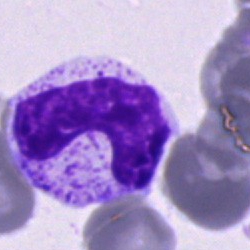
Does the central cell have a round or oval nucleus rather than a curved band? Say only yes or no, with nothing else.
No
